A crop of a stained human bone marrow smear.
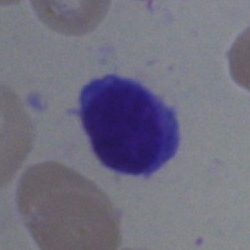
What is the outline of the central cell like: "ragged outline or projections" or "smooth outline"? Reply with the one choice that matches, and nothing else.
Ragged outline or projections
